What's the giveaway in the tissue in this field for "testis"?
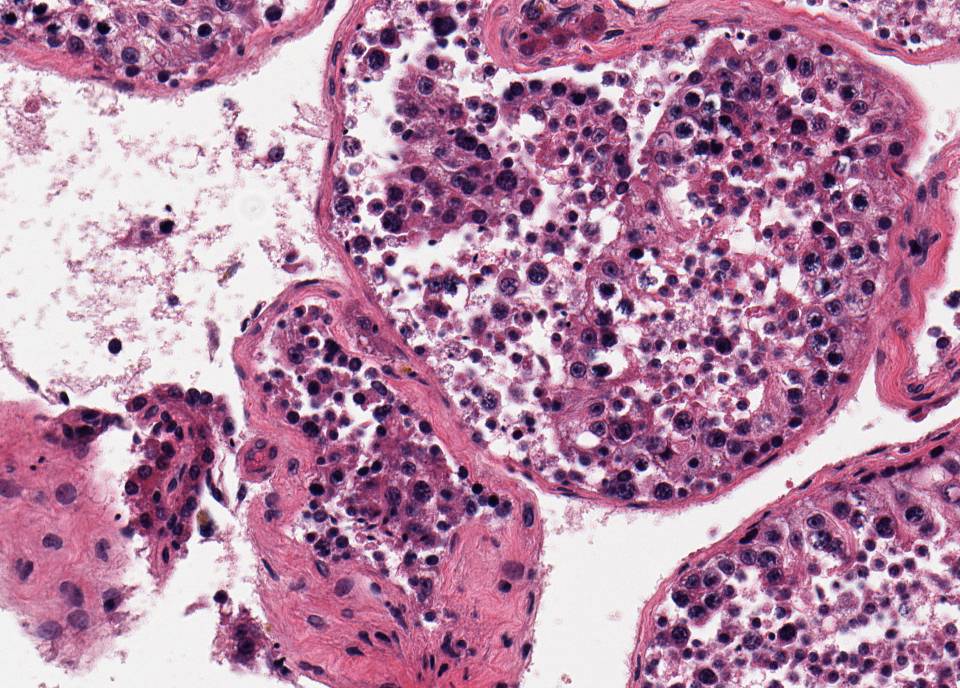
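This field is testis. Several separate rounded tubules appear, the largest filling the upper centre. Their fibrous walls contain flattened, elongated dark nuclei running along their length.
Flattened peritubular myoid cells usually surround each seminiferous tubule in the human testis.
The flattened nuclei in the tubule walls fit that arrangement. Inside, the tubules are packed with many rounded cells that have round, dark purple nuclei. At the lower left lies a pink fragment of tissue holding scattered large cells with round nuclei.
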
